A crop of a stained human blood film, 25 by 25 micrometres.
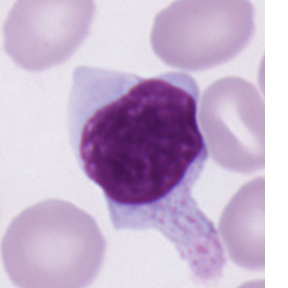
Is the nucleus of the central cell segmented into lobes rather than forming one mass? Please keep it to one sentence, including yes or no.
No, there is one compact round, oval or kidney-shaped nucleus, not separate lobes.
